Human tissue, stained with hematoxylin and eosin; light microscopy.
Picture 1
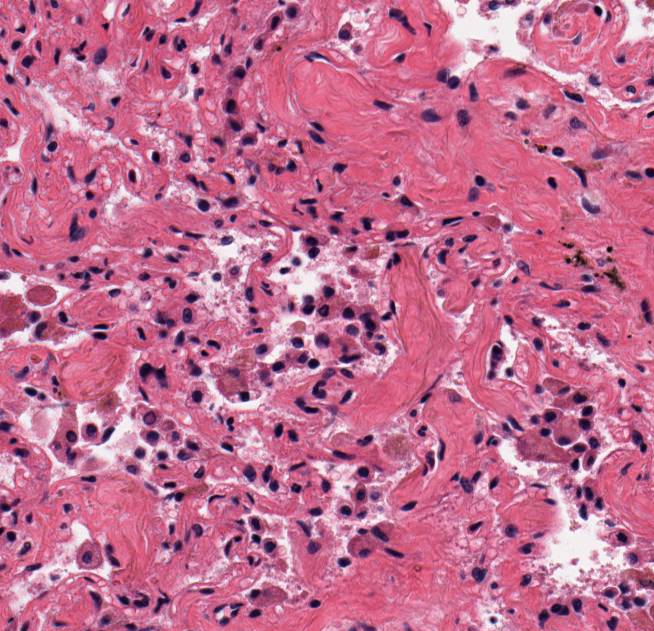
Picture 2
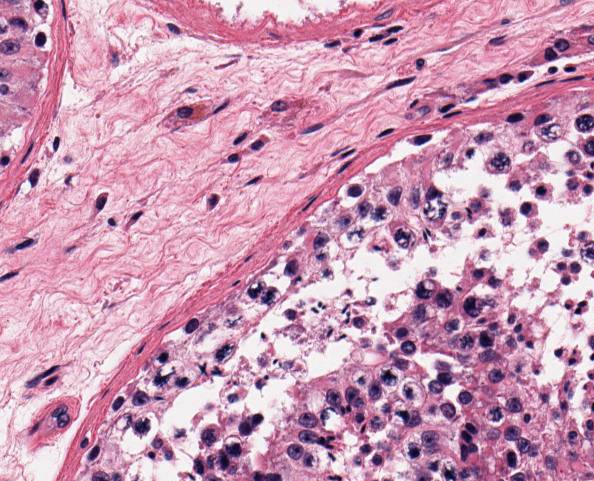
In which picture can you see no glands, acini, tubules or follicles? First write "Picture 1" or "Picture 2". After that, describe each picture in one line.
Picture 1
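Picture 1: No glands or epithelium-lined structures are present in the field.
Picture 2: A tubule packed with cells fills the lower right of the field, and paler fibrous stroma fills the upper left.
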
